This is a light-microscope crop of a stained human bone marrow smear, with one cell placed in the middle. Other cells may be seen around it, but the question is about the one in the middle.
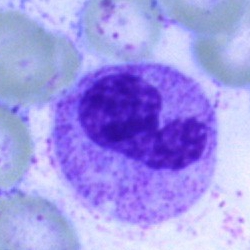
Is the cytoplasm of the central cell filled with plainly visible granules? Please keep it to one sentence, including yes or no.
Yes, the cytoplasm of this cell holds many visible granules.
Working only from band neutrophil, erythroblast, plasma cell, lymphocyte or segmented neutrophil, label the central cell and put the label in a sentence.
For this crop, the central cell is a band neutrophil.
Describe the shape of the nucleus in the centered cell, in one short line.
The nuclear material is gathered into one compact round, oval or kidney-shaped mass.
